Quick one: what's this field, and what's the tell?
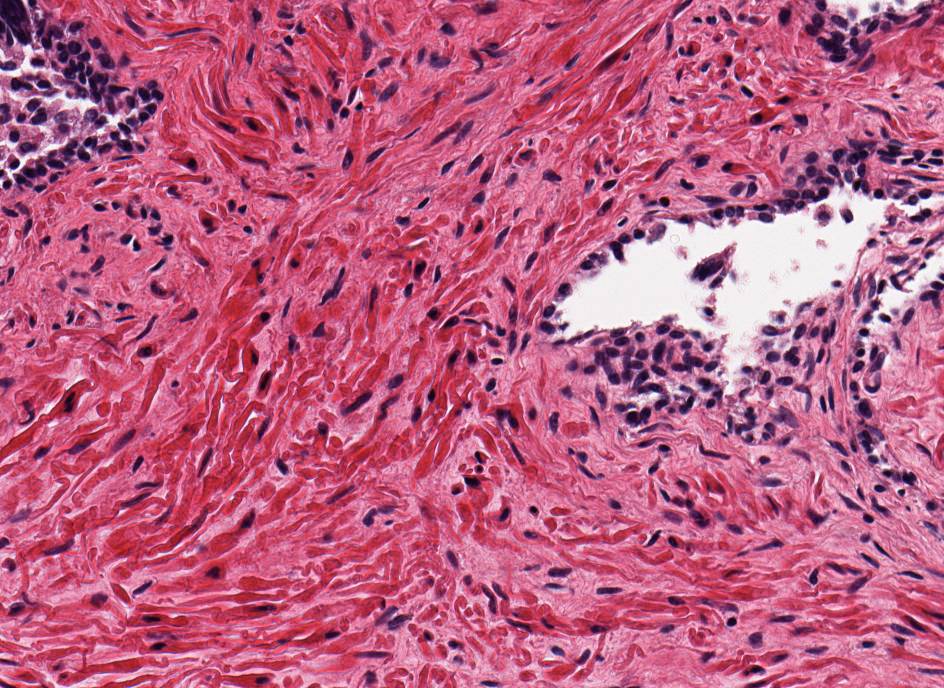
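Fibromuscular stroma, mainly. Densely packed spindle cells in interlacing bundles, varying directions; abundant bright pink cytoplasm, elongated dark nuclei.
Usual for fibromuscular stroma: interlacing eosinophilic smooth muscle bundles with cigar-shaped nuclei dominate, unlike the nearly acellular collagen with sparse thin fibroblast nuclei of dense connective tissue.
Right-hand space lined by crowded small cells, dark oval nuclei, little cytoplasm.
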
